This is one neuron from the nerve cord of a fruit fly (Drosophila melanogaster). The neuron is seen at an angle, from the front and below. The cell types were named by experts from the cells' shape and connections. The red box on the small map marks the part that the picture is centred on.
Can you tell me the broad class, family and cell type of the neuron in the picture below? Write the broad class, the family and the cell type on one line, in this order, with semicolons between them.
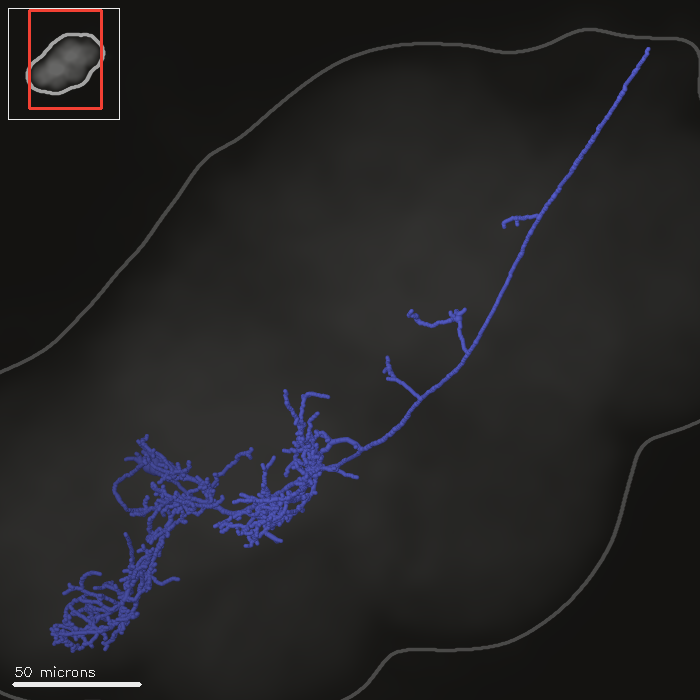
ascending neuron; hemilineage 09B; AN09B012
